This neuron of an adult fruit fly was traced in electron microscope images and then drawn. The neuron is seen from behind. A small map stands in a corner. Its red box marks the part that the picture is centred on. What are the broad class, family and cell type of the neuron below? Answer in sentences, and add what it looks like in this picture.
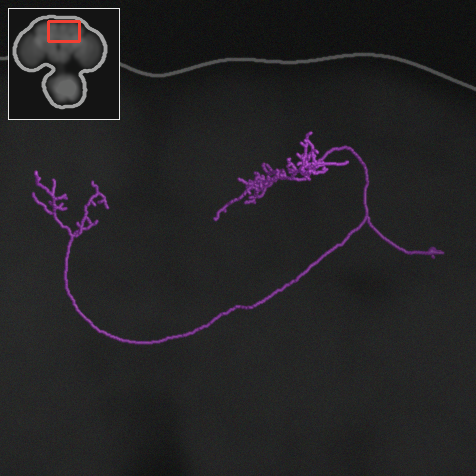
This is a central-brain intrinsic neuron. The family is hemilineage AOTUv4_dorsal. The cell type is SIP003_a. In this view it is wider than it is tall.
